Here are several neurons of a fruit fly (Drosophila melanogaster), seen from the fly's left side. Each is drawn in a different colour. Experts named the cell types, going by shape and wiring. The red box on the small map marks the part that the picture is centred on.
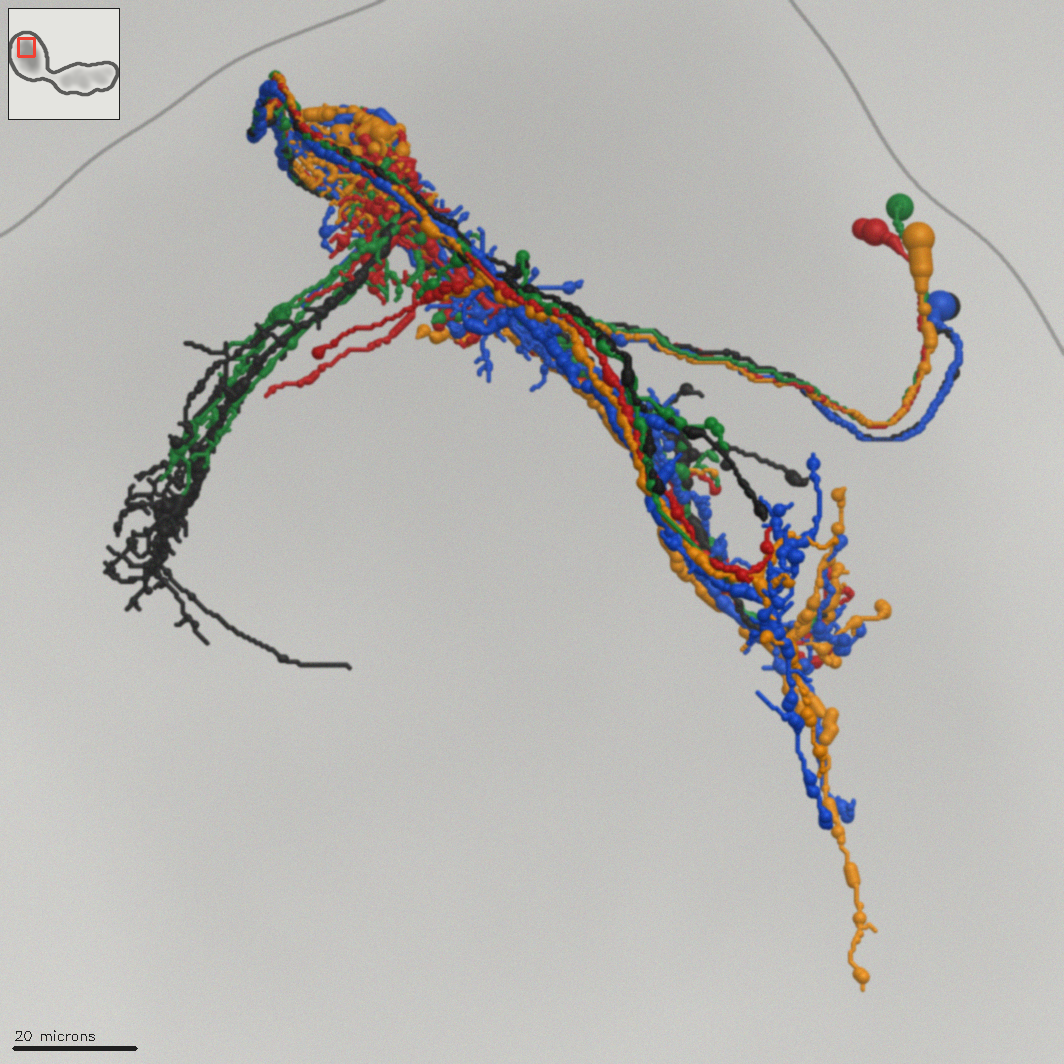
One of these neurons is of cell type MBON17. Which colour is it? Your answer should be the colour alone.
red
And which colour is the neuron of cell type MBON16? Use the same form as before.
orange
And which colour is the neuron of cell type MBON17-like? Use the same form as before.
green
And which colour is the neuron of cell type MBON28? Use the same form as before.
blue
